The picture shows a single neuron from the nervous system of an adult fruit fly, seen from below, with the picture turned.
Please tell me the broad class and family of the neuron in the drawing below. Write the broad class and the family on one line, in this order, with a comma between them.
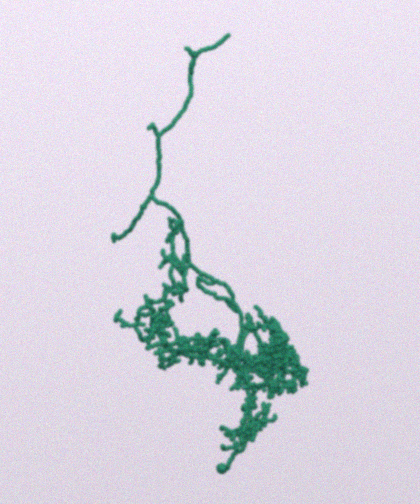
central-brain intrinsic neuron, hemilineage VLPl2_medial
